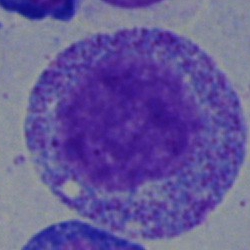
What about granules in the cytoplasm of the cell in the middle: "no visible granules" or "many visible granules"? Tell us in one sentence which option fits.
This cell has a cytoplasm with many visible granules.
